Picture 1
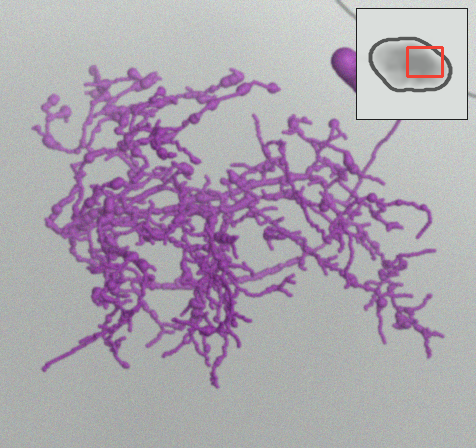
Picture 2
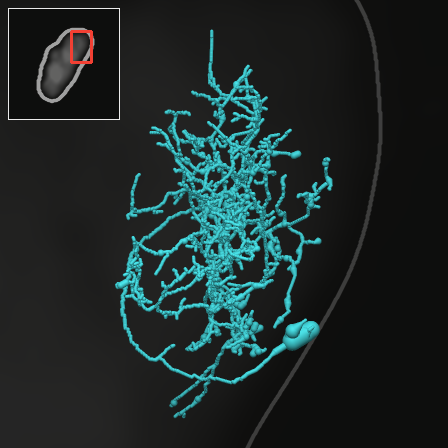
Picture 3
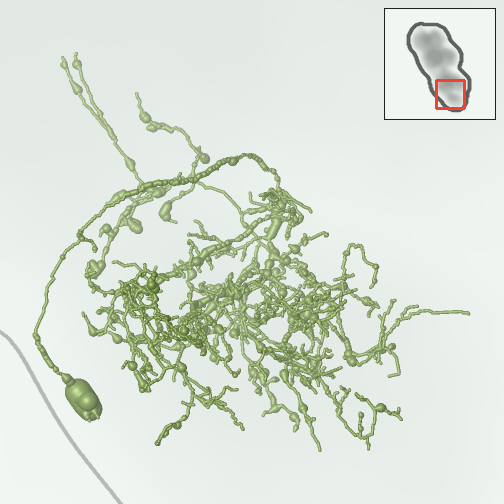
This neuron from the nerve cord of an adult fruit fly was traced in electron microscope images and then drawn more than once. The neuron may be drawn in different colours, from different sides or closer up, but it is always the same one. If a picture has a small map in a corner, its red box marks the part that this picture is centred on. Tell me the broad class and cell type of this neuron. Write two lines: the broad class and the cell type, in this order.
nerve-cord intrinsic neuron
INXXX301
